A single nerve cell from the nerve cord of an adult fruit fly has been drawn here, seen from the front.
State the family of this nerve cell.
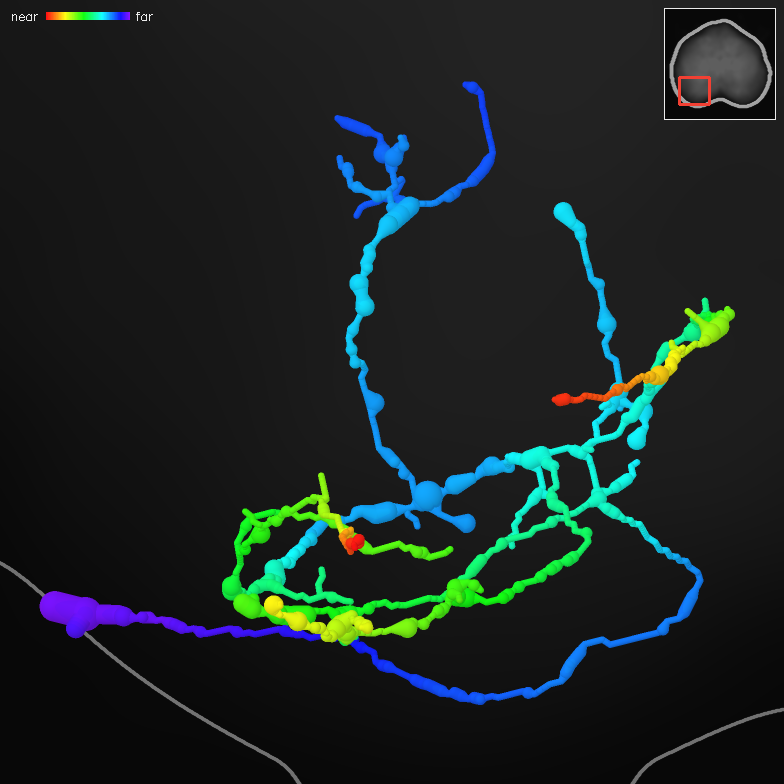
hemilineage 01B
